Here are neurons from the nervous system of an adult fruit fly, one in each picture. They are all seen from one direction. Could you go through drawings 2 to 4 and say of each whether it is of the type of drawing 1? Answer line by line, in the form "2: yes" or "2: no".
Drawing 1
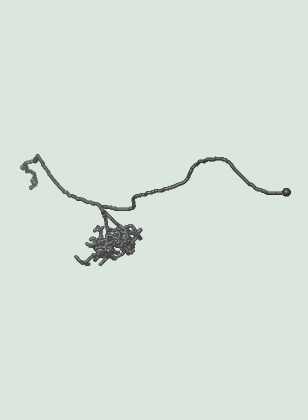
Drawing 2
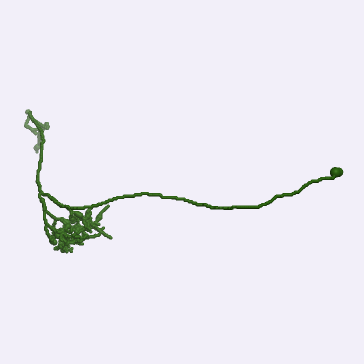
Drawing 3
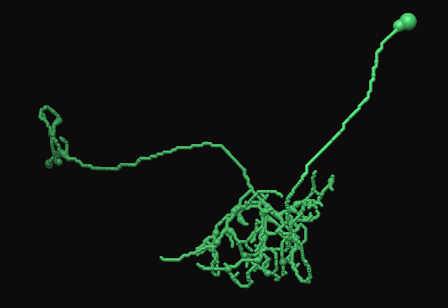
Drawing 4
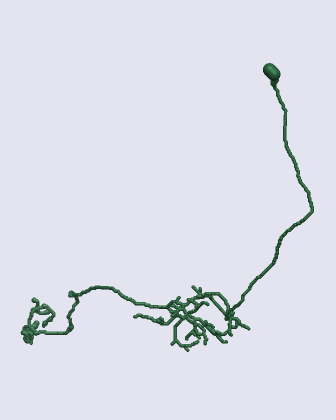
2: yes
3: no
4: no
